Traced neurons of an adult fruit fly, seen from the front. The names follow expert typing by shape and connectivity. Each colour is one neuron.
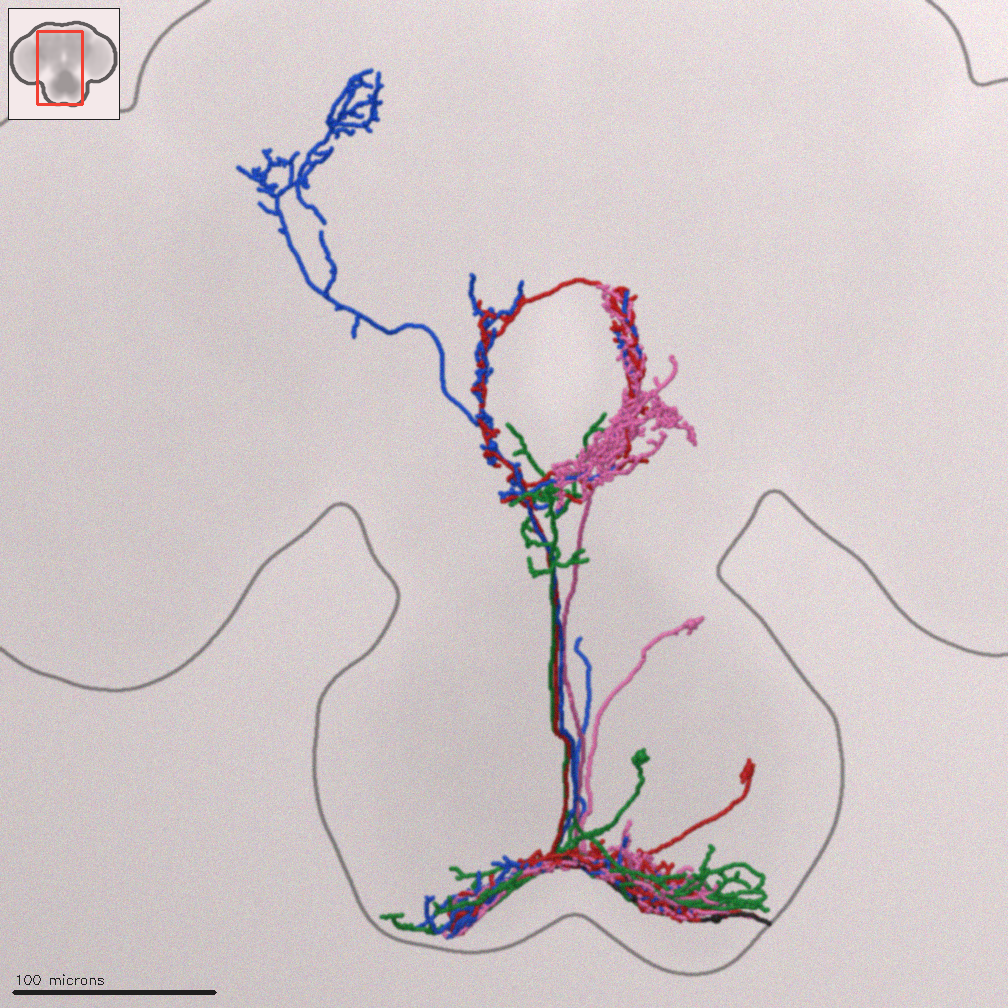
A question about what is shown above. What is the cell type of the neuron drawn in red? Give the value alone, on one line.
AN09B017a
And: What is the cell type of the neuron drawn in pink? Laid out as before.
AN05B035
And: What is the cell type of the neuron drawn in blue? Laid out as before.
AN09B017b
